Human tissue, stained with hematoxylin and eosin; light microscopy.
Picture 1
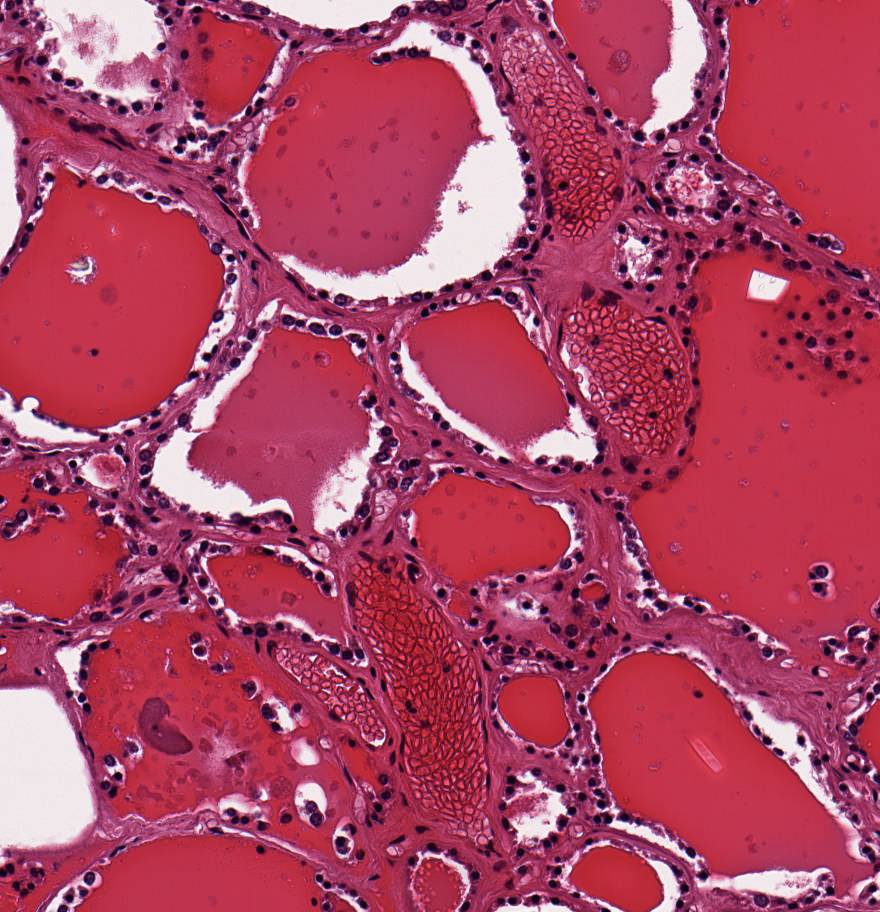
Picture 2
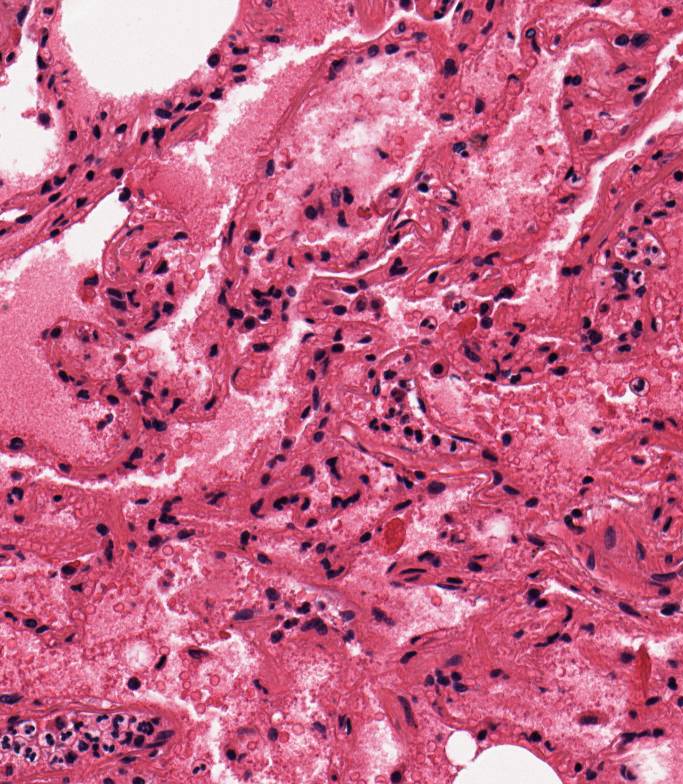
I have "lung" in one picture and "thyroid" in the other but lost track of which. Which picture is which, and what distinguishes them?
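Picture 1 shows thyroid; picture 2 shows lung. In picture 1, closely packed follicles of varying size and rounded to angular shape fill the whole field. In picture 2, thin, branching pink septa form a network across the whole field and enclose spaces between them. Each thyroid follicle is lined by a single layer of flattened to low cuboidal epithelial cells, whose nuclei are small, round and darkly stained, without overlapping. The nuclei within the lung septa are mostly dark and elongated or spindle-shaped.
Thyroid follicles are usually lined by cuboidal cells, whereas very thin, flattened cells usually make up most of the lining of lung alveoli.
Most of the spaces between the lung septa are filled with pale pink, finely granular material rather than being empty.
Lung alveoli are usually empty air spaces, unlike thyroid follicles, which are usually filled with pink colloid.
The stroma between the thyroid follicles is scant and forms thin fibrous septa. No glands or fat cells are seen anywhere in the lung field.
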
